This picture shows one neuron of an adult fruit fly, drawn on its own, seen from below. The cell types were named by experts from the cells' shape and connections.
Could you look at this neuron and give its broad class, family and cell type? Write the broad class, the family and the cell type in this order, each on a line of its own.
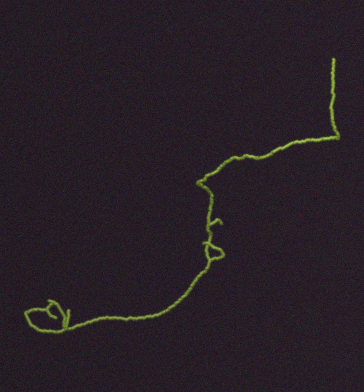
sensory neuron entering the brain
class olfactory
ORN_DM3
